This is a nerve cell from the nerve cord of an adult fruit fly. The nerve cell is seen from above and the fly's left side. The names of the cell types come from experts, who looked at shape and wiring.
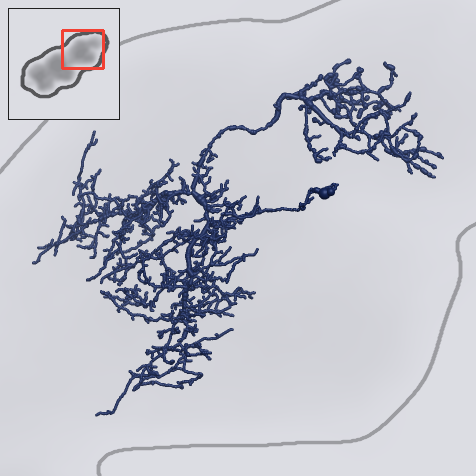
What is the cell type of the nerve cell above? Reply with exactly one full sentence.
This nerve cell is given the cell type INXXX111.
